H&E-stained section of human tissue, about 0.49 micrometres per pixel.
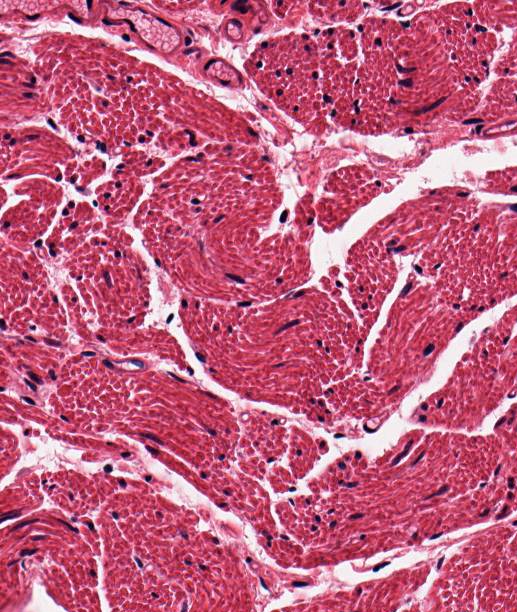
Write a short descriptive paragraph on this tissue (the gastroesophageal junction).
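First, bundles: many are cut across, showing tightly packed small round fibre profiles. Second, nuclei: where fibres are cut lengthwise, the nuclei are elongated and cigar-shaped. Third, the spaces between bundles: only thin strands of pale connective tissue. Last, vessels: a small one lies between bundles in the left middle of the field.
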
